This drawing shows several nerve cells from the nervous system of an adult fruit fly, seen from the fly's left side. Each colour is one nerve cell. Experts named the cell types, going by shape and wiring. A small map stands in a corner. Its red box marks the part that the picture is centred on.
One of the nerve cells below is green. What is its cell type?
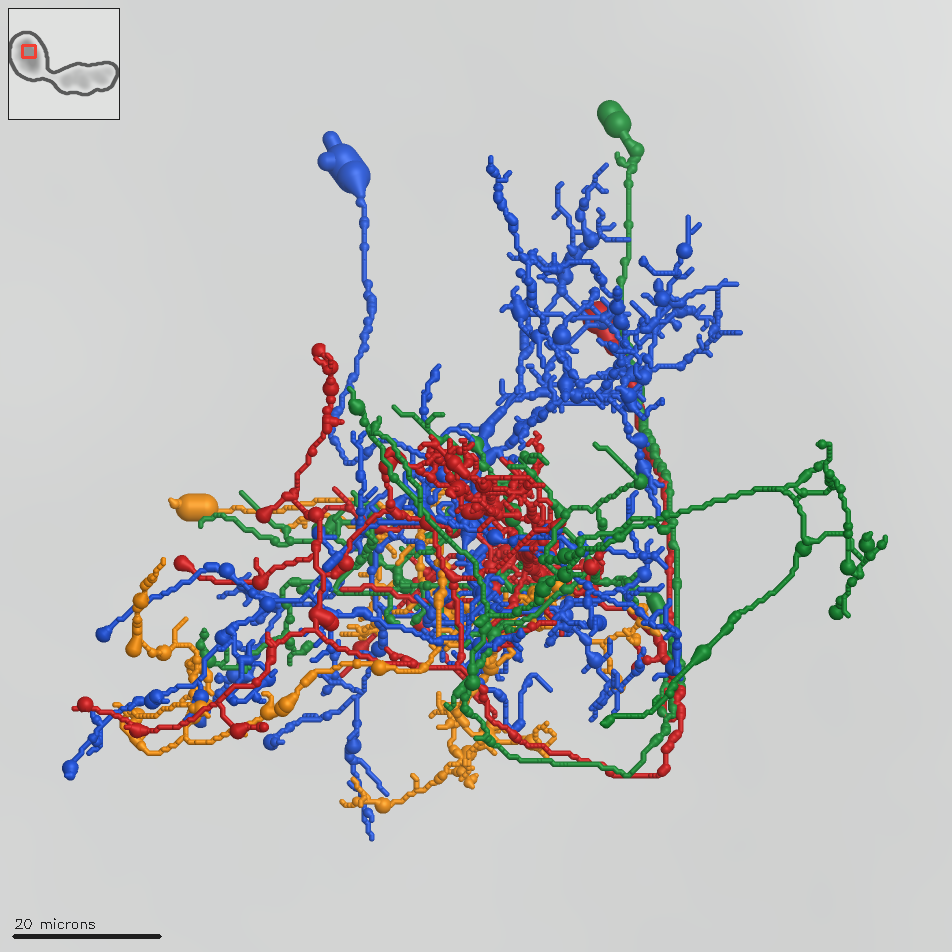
PVLP134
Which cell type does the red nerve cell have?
PVLP133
